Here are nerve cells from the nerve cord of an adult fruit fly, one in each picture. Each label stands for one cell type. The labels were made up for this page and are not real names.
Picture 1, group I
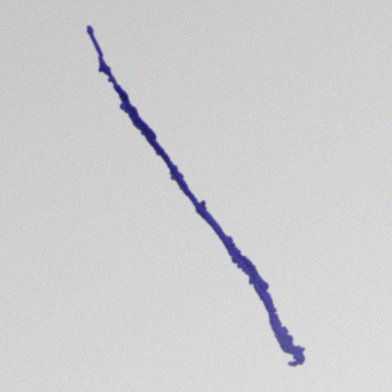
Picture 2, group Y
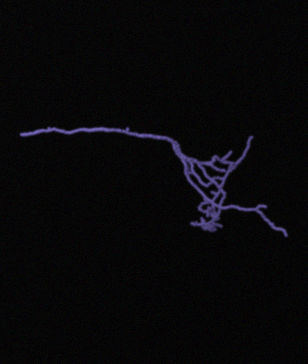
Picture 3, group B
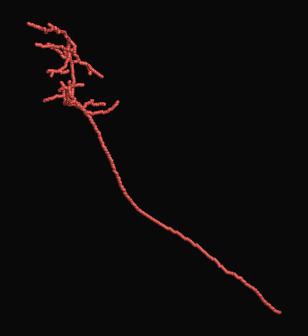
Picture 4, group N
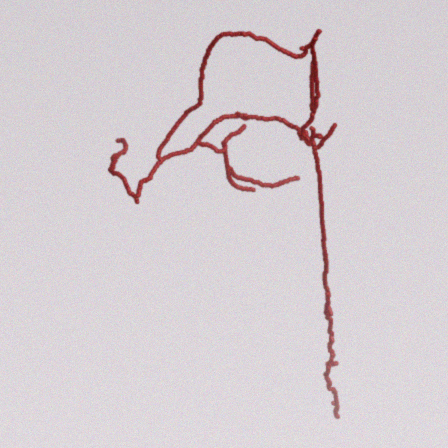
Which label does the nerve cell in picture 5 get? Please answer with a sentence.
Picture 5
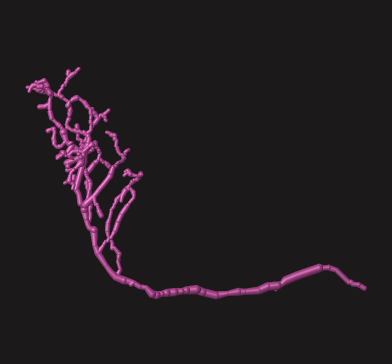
It belongs to group B.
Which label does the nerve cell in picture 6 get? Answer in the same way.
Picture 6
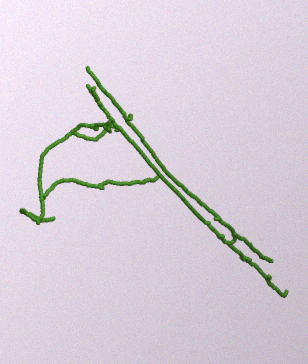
It belongs to group N.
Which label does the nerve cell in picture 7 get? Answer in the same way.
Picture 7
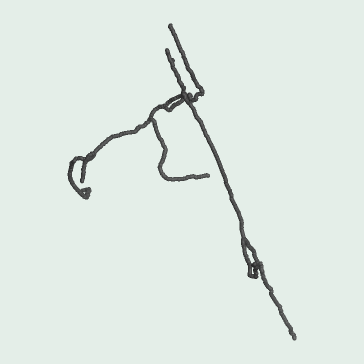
It belongs to group N.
